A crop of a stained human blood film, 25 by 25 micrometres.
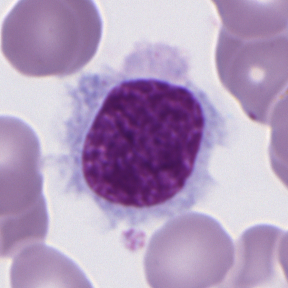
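Hairy cell in a stained smear of human peripheral blood, about 16 by 14 micrometres. Its border is ragged, with fine hair-like projections around the cytoplasm. The nucleus, about 12 by 10 micrometres and filling about 60% of the cell's area, is a rounded oval without indentation or lobes. Pale greyish-blue cytoplasm surrounds it on all sides and is widest above it.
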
